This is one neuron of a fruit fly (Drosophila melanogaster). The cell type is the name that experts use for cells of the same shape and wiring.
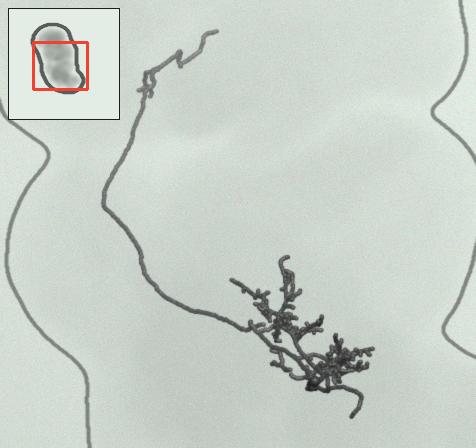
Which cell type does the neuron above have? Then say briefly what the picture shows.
Its cell type is AN08B079_b. Its broad class is ascending neuron. In this view it is taller than it is wide.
